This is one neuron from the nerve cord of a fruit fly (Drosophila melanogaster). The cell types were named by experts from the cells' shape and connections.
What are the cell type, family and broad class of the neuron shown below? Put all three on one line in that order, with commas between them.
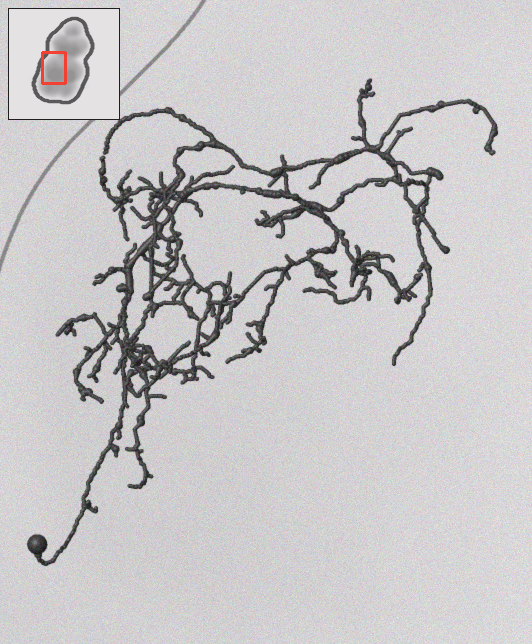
IN08A011, hemilineage 08A, nerve-cord intrinsic neuron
